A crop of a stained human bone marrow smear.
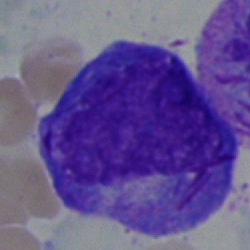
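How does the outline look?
Angular, I'd say, with several fairly straight sides.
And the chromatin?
Finely stippled, no coarse dark clumps.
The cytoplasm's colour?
Deep blue.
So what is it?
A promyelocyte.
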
